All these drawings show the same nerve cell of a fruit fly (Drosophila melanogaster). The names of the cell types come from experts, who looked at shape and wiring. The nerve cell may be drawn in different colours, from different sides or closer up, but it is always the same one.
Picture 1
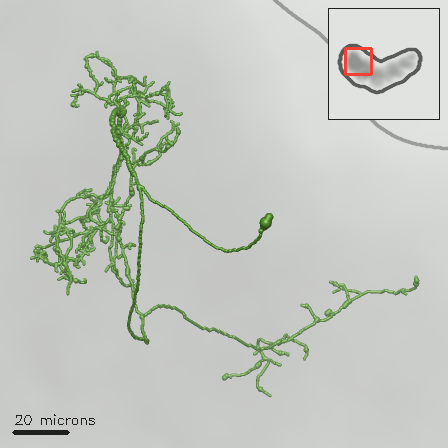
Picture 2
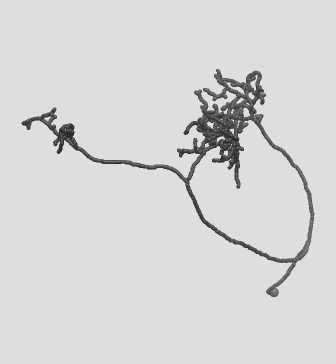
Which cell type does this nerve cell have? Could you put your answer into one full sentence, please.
It is to cell type SMP568_b that the nerve cell belongs.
